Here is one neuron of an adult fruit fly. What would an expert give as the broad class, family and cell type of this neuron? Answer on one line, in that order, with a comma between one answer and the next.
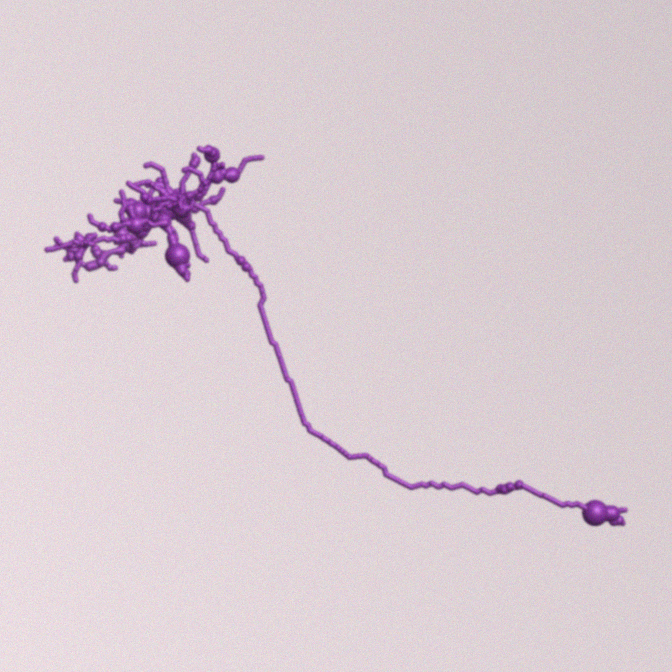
optic-lobe intrinsic neuron, Dm, Dm8a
